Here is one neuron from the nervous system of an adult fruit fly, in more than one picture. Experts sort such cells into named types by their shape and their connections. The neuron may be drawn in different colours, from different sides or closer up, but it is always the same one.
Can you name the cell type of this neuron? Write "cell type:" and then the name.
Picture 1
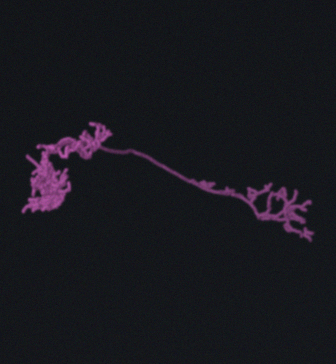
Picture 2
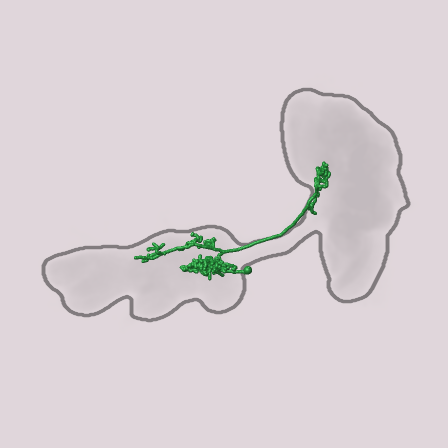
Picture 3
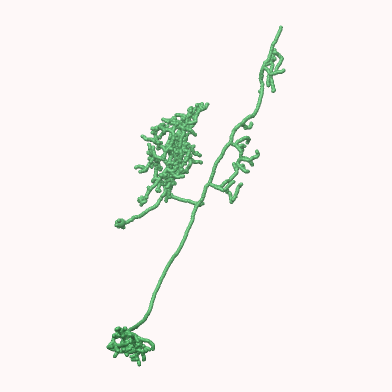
cell type: AN18B025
